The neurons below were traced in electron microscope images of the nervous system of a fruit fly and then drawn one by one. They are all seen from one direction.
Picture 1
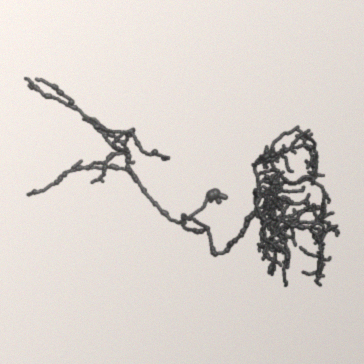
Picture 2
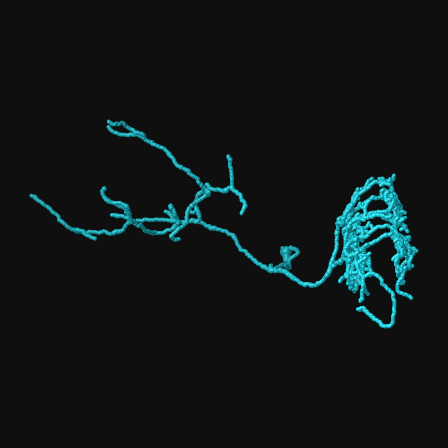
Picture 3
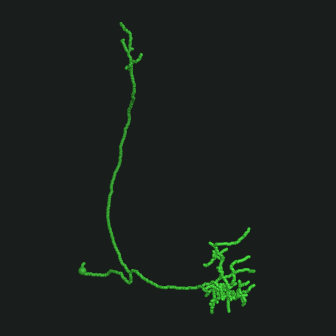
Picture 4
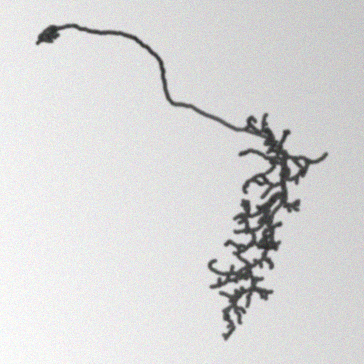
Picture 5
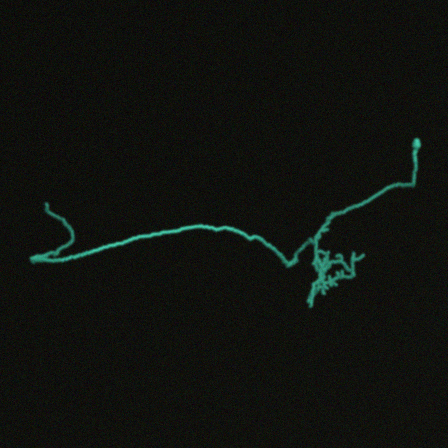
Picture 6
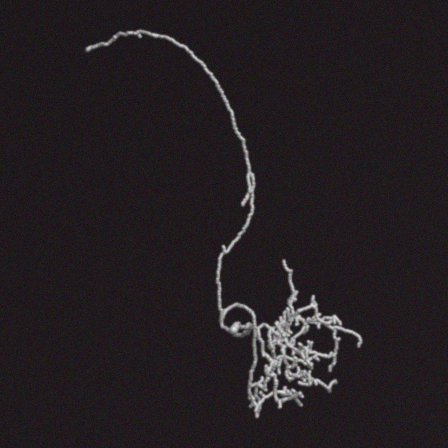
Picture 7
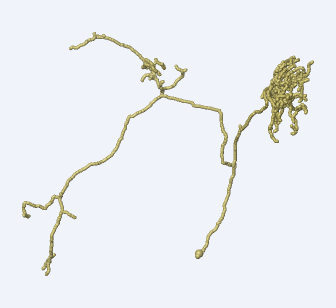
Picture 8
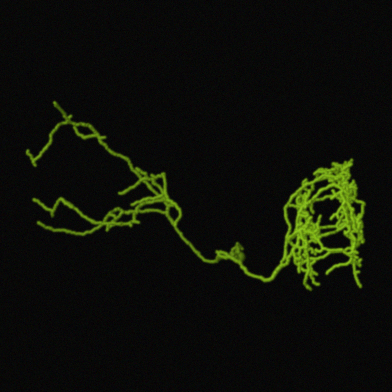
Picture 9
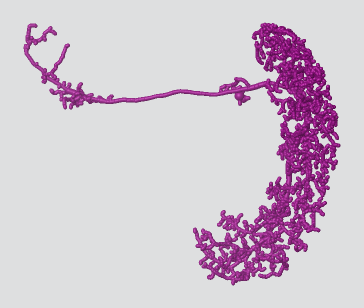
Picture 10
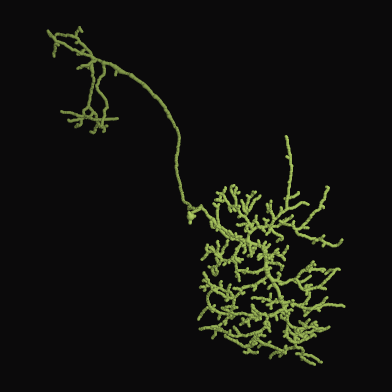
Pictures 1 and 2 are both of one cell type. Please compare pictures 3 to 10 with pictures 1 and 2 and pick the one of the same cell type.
Picture 8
